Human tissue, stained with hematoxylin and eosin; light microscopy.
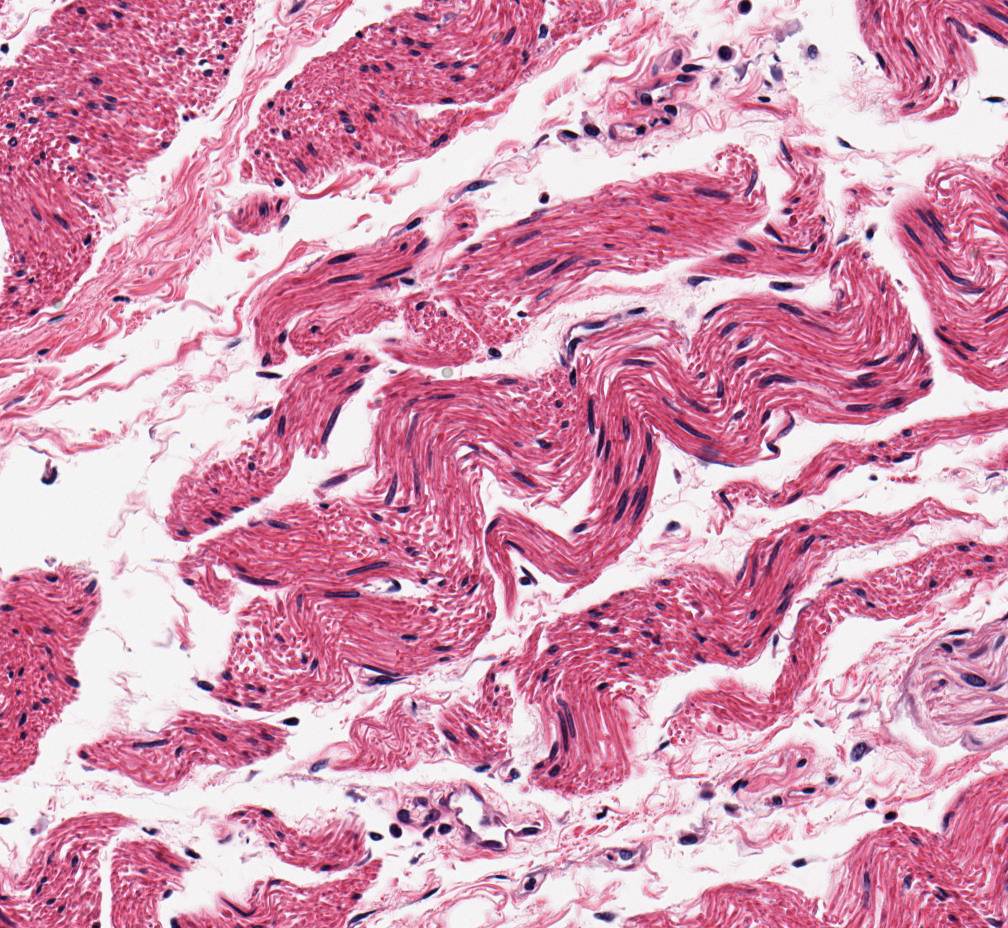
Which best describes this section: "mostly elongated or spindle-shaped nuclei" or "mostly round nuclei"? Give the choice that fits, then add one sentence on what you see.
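Mostly elongated or spindle-shaped nuclei. The muscle cell nuclei are elongated, cigar-shaped and dark blue.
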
